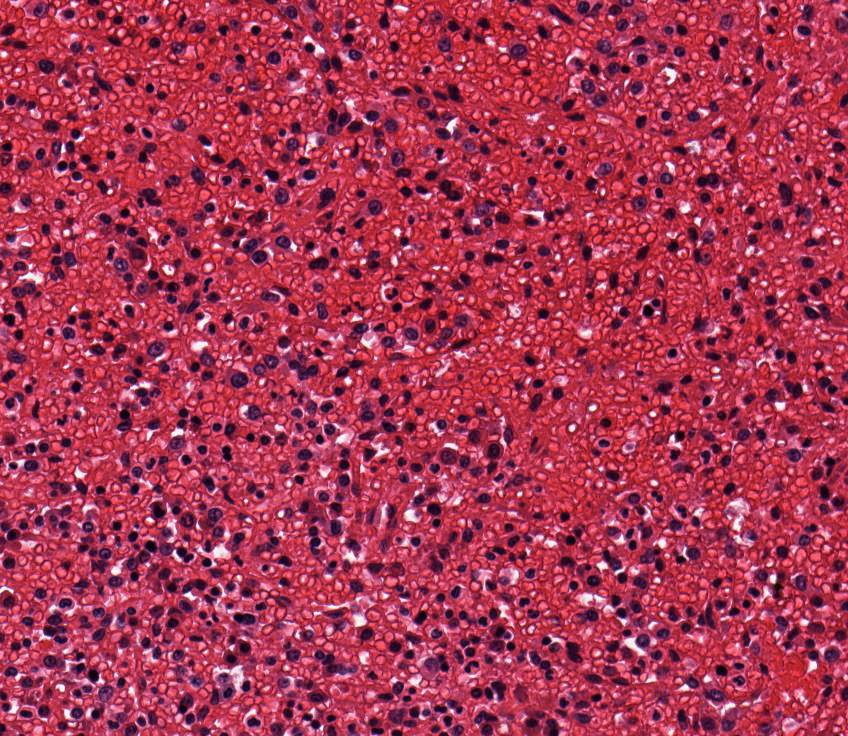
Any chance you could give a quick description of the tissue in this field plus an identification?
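Among the red cells you'll see plenty of nucleated cells with small, round, dark-staining nuclei, packed more tightly at lower left than at upper right. A minority of them are bigger, with paler, more open nuclei and a rim of cytoplasm. There are also a few elongated, spindle-shaped nuclei sitting along faint pink strands that run between the red cells. It's spleen.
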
